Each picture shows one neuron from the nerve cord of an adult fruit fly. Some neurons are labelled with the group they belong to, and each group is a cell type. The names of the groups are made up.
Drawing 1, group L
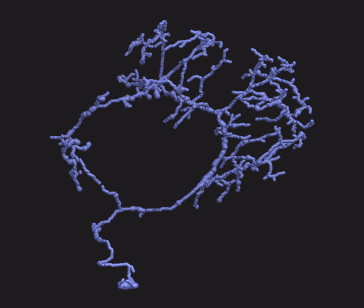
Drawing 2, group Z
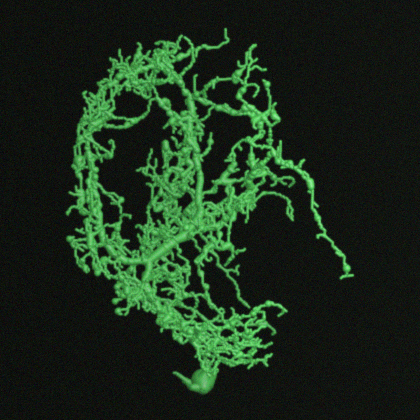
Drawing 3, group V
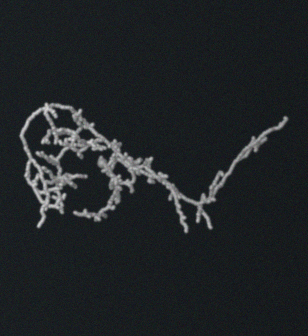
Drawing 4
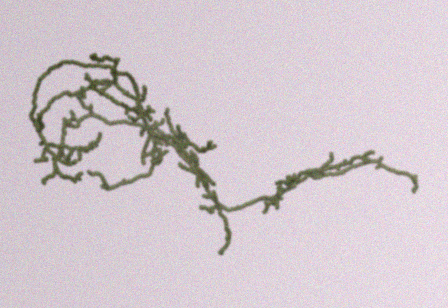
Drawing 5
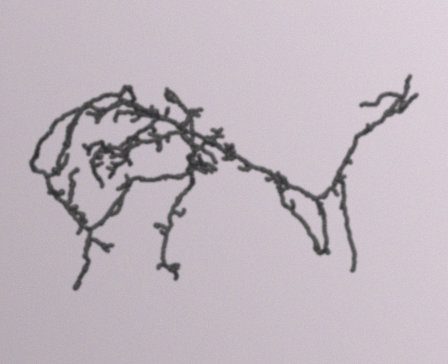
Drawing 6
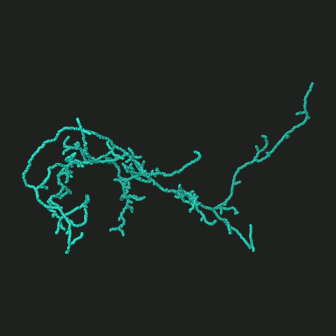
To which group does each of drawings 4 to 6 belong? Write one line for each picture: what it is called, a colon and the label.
4: group V
5: group V
6: group V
